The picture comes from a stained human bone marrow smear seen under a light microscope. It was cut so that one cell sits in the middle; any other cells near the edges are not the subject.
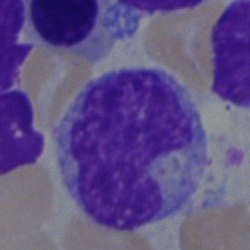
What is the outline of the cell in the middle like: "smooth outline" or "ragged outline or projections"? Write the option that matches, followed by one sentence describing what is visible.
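Smooth outline. The cell outline is round and smooth.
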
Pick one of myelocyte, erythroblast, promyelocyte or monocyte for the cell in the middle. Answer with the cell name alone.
monocyte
